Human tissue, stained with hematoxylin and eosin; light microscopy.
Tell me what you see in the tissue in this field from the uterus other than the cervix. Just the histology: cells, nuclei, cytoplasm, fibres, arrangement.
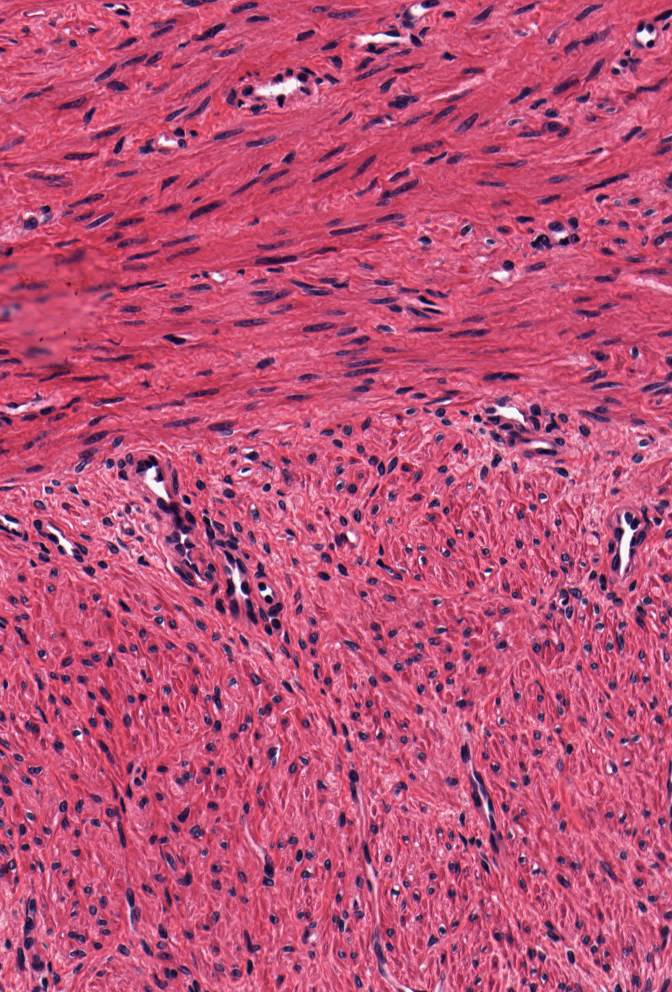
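In the upper zone, elongated spindle-shaped nuclei lie in bundles running roughly horizontally. Across the field the nuclei are of fairly uniform size. Small thin-walled vessels with narrow, empty, slit-like lumens are scattered throughout. No fat cells are present.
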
